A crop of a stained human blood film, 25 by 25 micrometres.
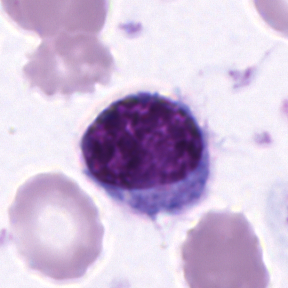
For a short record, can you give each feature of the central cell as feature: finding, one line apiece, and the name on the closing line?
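Nucleus: fills most of the cell
Cytoplasm: only a narrow rim left, it seems
Granules: no coarse ones that I can make out
Vacuoles: none showing
Projection: small, pale and tapering, off the lower edge
Name: plasma cell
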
